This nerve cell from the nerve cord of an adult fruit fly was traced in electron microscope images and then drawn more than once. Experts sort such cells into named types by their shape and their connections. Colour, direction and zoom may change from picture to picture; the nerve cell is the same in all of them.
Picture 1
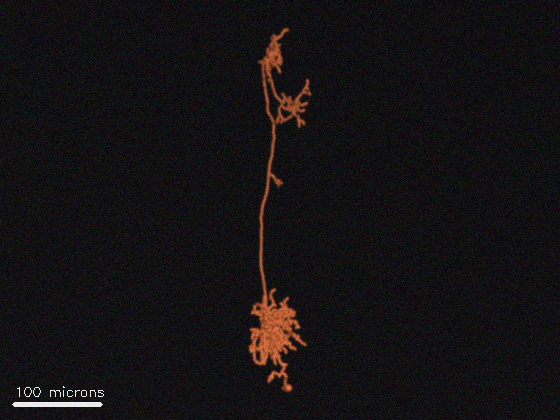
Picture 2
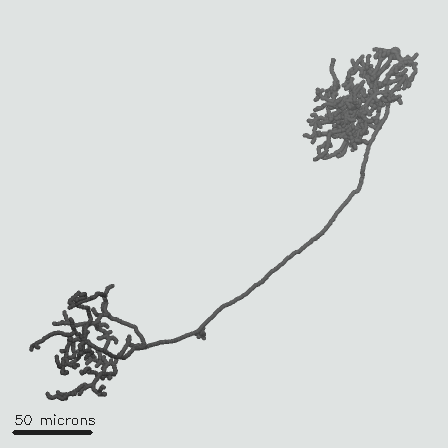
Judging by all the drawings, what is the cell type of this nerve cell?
INXXX110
